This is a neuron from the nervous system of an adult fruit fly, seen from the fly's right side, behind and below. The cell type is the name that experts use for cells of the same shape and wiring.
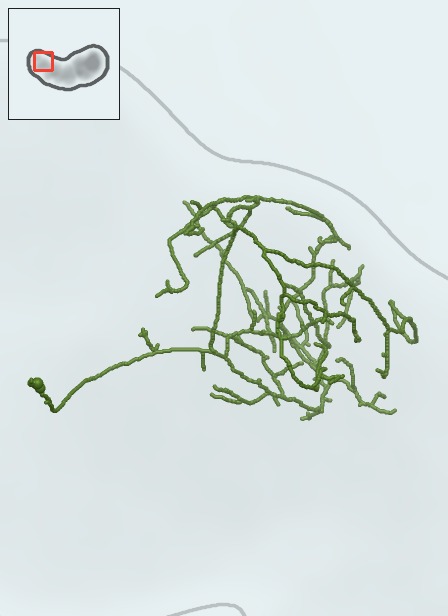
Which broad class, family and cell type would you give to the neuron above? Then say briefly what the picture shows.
It is a nerve-cord intrinsic neuron. The family is hemilineage 04B. Its cell type is IN04B048. Its cell body lies on the left of the picture. Dozens of branch ends can be seen.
